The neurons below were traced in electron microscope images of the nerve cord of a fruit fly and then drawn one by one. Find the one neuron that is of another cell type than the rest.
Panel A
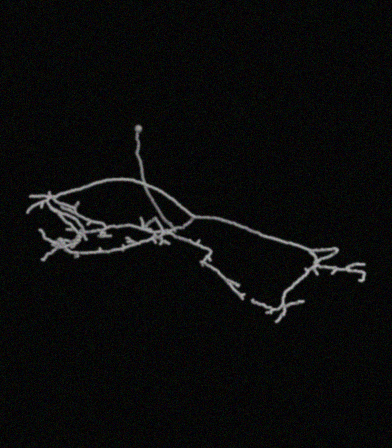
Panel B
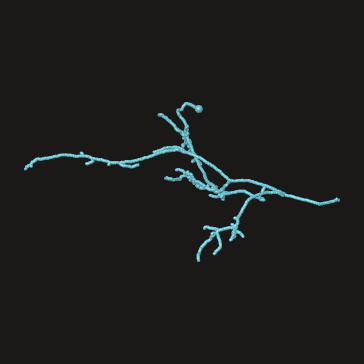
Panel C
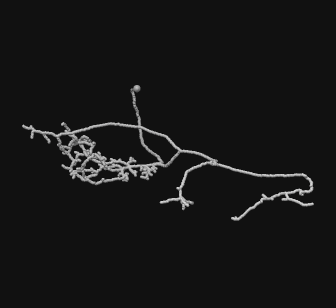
B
